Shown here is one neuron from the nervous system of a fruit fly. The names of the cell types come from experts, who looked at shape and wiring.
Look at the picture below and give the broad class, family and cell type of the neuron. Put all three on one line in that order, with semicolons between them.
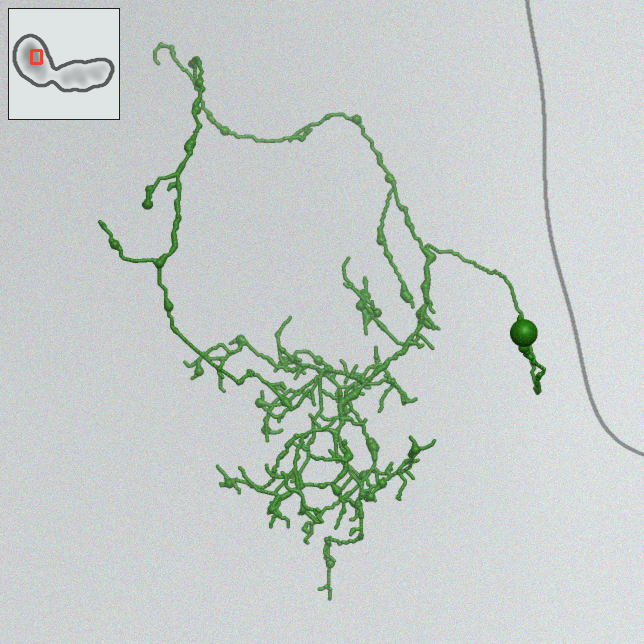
central-brain intrinsic neuron; hemilineage SLPp&v1_posterior; CB3045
